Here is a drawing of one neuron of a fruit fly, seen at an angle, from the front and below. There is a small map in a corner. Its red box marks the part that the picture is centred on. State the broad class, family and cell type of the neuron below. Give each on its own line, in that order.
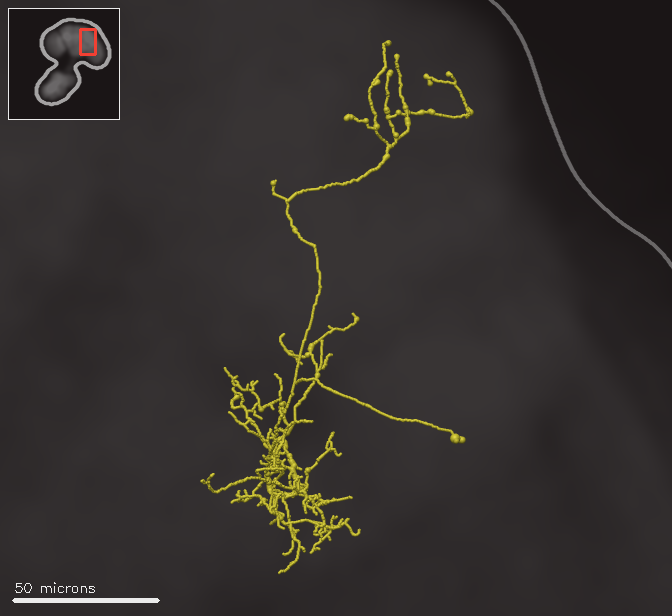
central-brain intrinsic neuron
hemilineage LALa1_posterior
AOTU032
